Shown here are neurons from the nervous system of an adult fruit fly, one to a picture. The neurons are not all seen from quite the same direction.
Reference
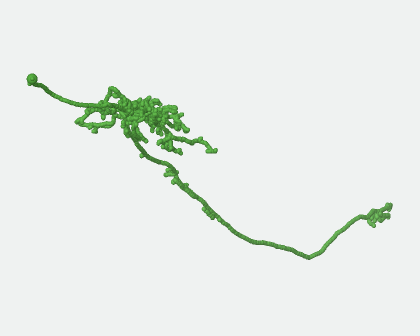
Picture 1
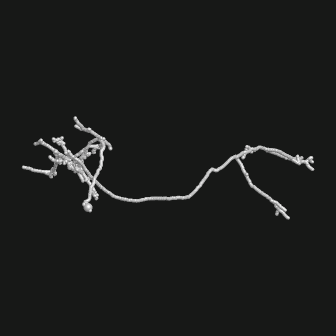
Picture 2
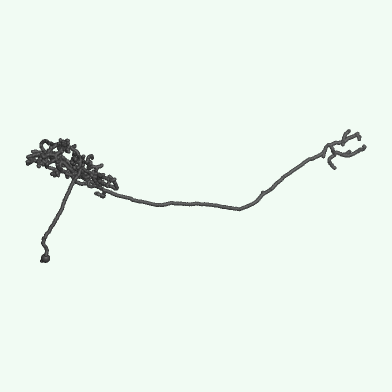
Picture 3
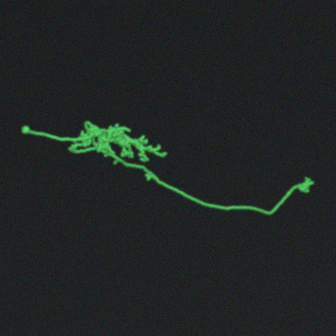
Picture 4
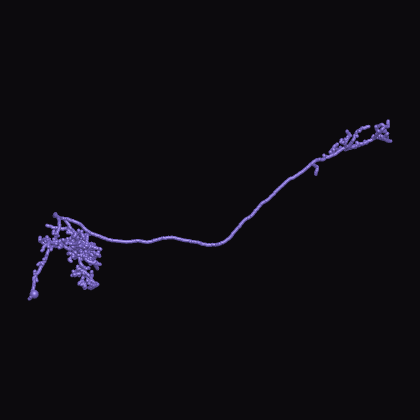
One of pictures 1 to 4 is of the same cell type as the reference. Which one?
3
